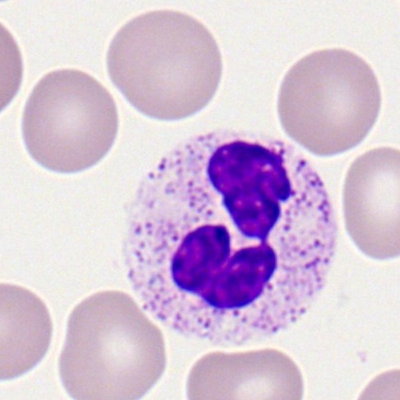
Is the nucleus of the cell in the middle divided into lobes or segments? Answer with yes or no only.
Yes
